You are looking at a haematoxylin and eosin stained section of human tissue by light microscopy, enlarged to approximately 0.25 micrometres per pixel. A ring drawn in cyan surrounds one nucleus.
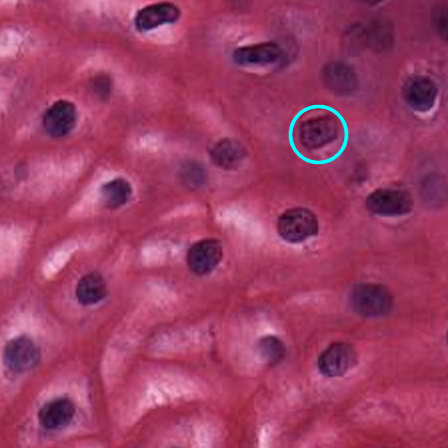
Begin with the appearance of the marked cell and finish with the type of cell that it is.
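The nucleus is oval and about the same size as the nuclei of the neighbouring cells. The nucleus stains dark purple, with chromatin that looks slightly clumped rather than perfectly even. The cytoplasm is pink and plentiful around the nucleus, and its outline is indistinct where it meets the neighbouring cells. The cell lies within a sheet of closely packed, many-sided cells whose nuclei are spaced fairly evenly apart. The marked nucleus belongs to a squamous epithelial cell.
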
